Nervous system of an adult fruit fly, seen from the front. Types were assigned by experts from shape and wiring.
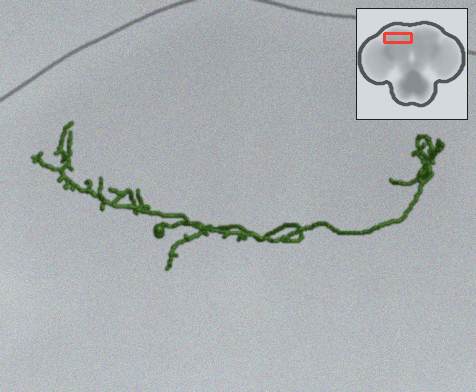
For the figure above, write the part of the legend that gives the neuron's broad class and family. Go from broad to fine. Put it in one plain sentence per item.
A central-brain intrinsic neuron of hemilineage CLp2.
